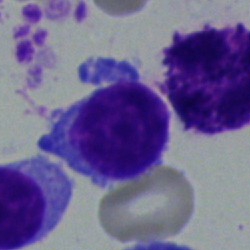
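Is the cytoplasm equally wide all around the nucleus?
No, it is wider on the left side than on the right, and irregular blunt projections stick out from the left edge.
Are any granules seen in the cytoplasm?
None are visible.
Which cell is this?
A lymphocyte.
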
